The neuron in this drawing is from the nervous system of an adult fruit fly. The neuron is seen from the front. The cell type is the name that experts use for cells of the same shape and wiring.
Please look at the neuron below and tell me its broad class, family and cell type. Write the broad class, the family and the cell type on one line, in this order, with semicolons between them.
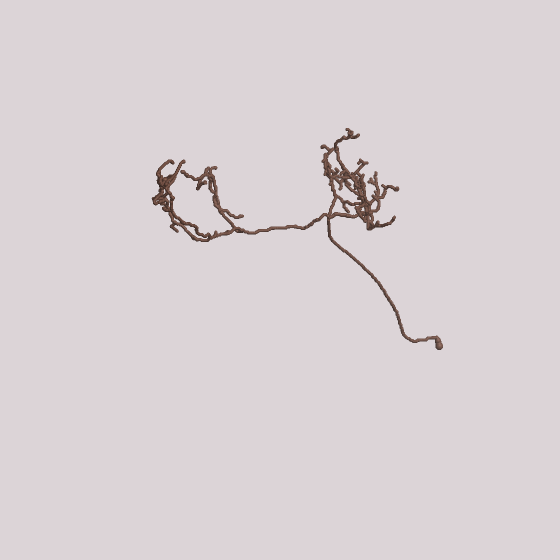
nerve-cord intrinsic neuron; hemilineage 07B; IN07B083_d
